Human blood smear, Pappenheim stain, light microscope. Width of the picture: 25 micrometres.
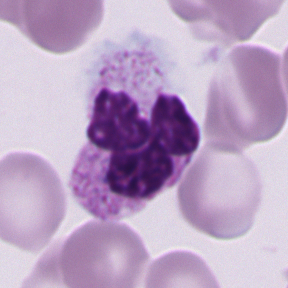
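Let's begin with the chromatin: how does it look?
It is dark purple and packed into dense clumps.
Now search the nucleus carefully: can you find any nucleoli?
No, none can be seen.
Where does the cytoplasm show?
Mainly above and below the nucleus.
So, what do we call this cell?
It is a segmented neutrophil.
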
